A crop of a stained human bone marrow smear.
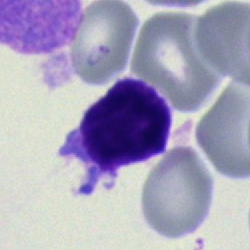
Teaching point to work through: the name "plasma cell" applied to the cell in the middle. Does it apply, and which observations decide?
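Roughly round outline, with a few slightly flattened, angular edges. Nucleus fills almost the whole cell, with very little cytoplasm around it. Chromatin very dark and dense, deep purple almost throughout. No nucleolus seen. No clear vacuoles. A ragged, pale bluish-purple tag juts out from the lower left side.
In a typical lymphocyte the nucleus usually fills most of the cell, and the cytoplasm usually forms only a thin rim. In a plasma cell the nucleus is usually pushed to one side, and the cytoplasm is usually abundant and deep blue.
The large nucleus and scant cytoplasm here therefore speak for lymphocyte and against plasma cell.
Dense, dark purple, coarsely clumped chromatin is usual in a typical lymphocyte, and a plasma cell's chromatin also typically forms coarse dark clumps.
The dark, dense chromatin fits both. The cell is a lymphocyte, not a plasma cell.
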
